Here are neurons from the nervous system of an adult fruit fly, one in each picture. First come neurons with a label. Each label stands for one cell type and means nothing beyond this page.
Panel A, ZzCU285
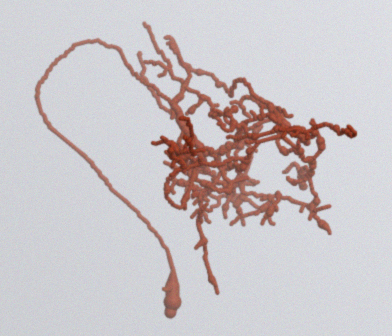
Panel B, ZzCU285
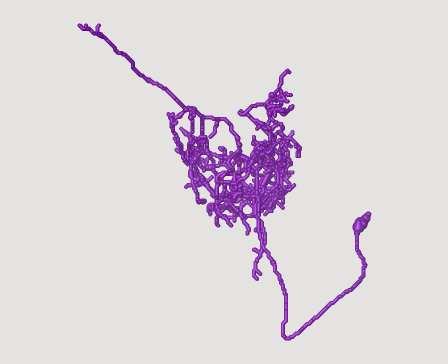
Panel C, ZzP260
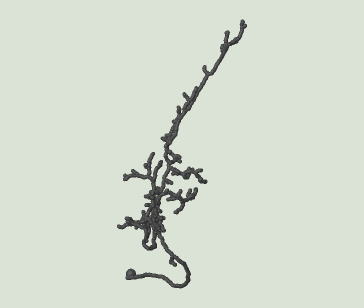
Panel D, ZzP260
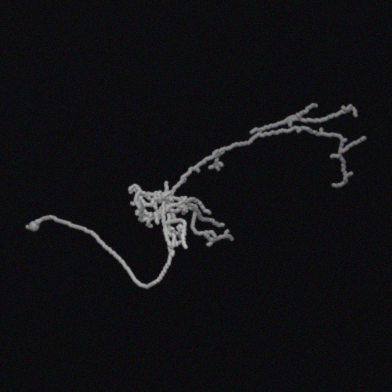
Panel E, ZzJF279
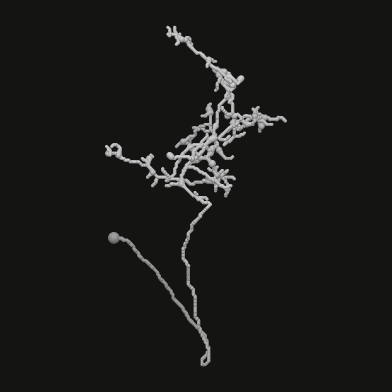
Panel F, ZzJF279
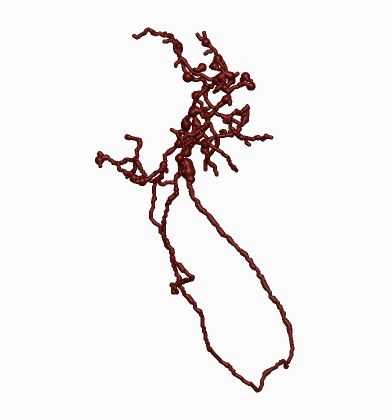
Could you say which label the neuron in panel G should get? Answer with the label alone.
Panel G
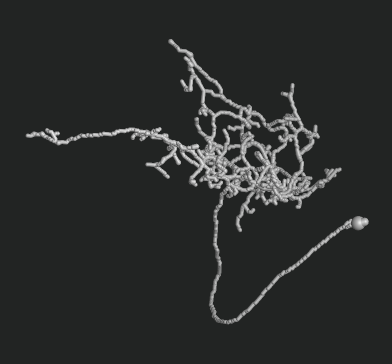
ZzCU285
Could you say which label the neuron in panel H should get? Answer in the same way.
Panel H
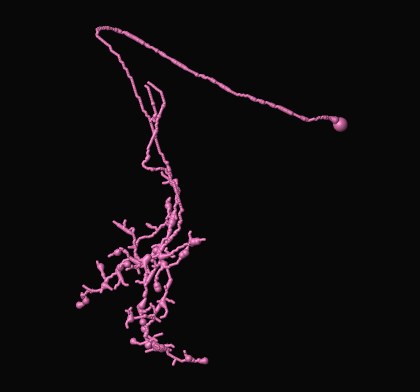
ZzJF279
